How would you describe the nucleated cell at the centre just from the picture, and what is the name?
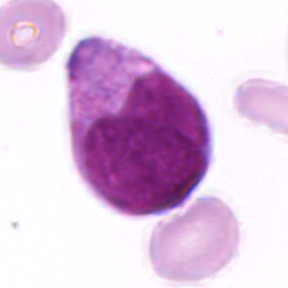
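Looking first at the shape, I see a pear-shaped cell that narrows toward the upper left. The nucleus has a notch in its upper edge, where cytoplasm cuts in. Fine purple granules sit in the cytoplasm, and I can find no vacuoles there. So this is an atypical promyelocyte.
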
